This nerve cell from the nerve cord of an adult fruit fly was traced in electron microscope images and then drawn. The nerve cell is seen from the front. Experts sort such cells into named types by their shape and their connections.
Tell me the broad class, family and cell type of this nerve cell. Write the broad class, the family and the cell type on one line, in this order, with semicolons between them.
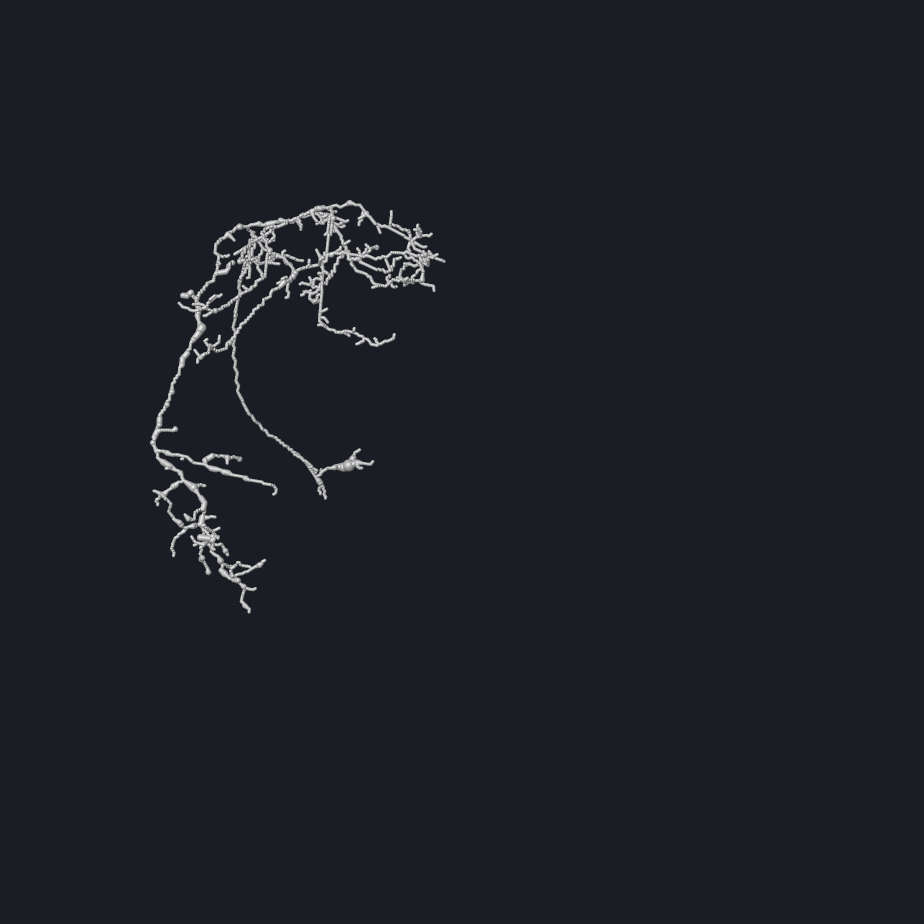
nerve-cord intrinsic neuron; hemilineage 03B; IN03B071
